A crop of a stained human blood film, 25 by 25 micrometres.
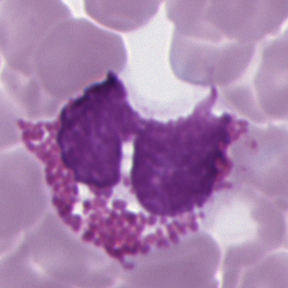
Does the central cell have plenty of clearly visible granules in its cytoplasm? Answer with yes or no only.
Yes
